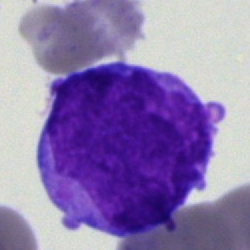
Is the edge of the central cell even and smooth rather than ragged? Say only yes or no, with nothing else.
No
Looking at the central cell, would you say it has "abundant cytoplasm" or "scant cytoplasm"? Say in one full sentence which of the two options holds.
Its nucleus occupies most of the cell.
